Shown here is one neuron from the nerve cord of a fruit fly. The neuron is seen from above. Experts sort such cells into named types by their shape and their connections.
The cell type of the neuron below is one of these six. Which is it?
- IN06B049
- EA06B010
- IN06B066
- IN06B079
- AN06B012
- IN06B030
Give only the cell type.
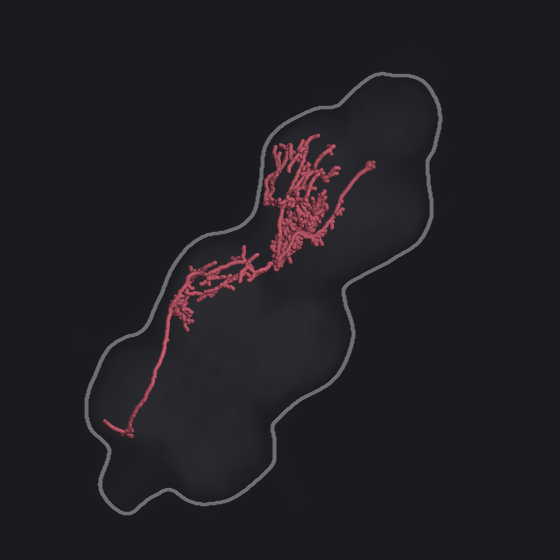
IN06B030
